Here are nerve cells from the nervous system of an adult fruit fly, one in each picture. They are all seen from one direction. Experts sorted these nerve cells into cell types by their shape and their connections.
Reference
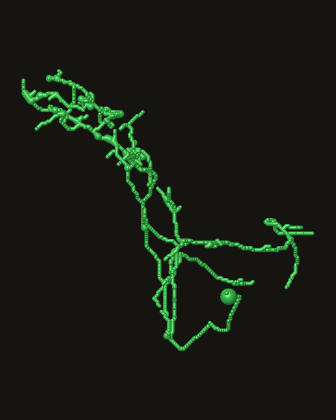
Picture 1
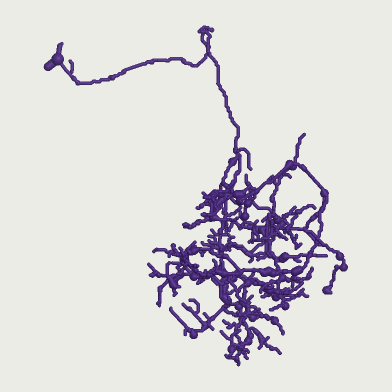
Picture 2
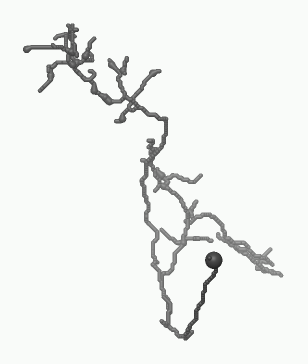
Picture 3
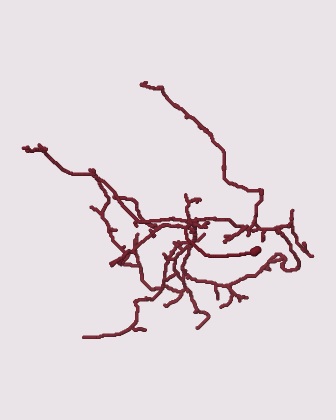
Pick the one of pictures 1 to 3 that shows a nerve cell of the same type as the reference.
2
